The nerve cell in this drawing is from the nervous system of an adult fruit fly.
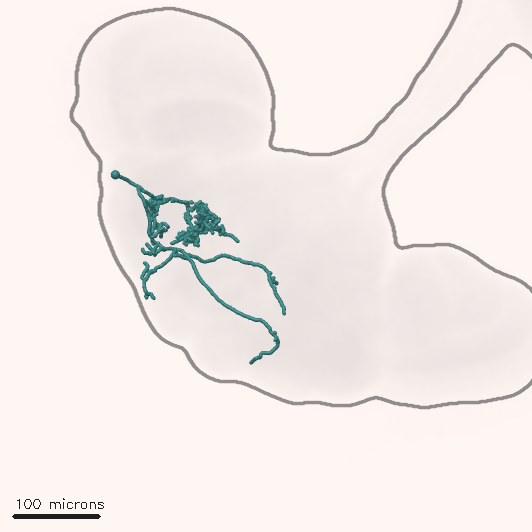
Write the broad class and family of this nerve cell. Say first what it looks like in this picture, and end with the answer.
It is in the brain and does not reach the nerve cord. By the scale bar it is about 200 microns tall in this view. This is a central-brain intrinsic neuron. Its family is hemilineage LHl1.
